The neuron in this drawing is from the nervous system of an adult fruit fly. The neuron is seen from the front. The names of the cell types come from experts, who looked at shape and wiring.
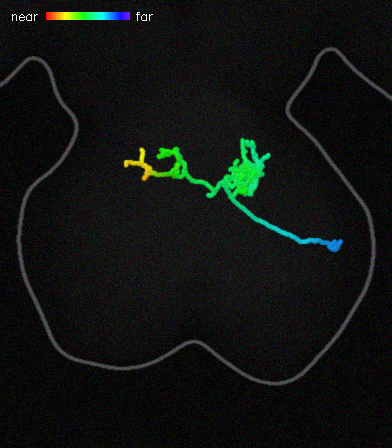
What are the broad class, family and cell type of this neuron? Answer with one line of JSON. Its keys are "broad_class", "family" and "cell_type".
{"broad_class": "nerve-cord intrinsic neuron", "family": "hemilineage 08B", "cell_type": "IN08B093"}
